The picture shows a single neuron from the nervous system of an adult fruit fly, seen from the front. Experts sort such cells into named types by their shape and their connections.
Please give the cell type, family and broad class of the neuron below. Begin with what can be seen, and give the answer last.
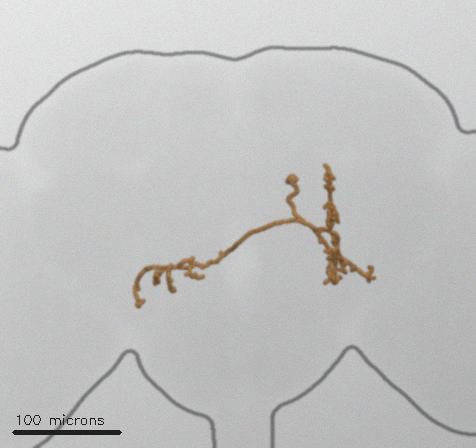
By the scale bar it is about 250 microns wide in this view. As drawn here it is wider than it is tall. Its cell type is CB1914. The family is hemilineage DM6_central1. It is a central-brain intrinsic neuron.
